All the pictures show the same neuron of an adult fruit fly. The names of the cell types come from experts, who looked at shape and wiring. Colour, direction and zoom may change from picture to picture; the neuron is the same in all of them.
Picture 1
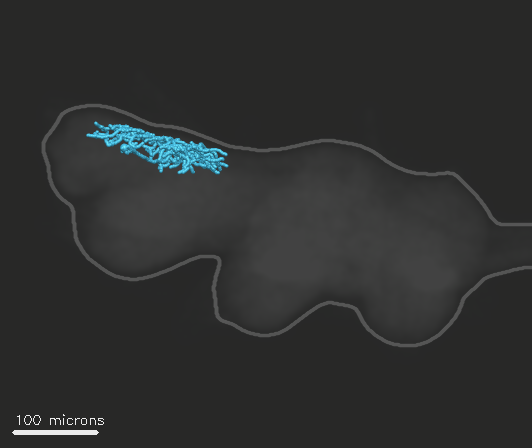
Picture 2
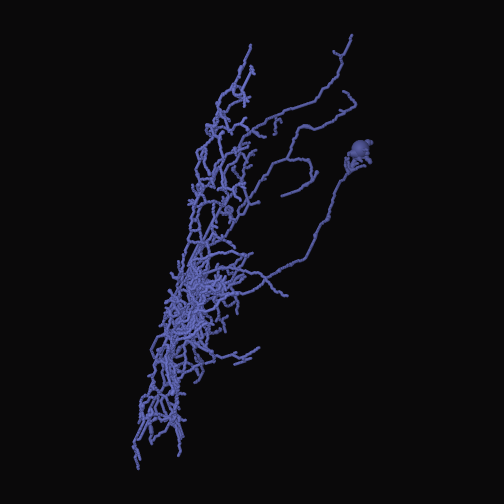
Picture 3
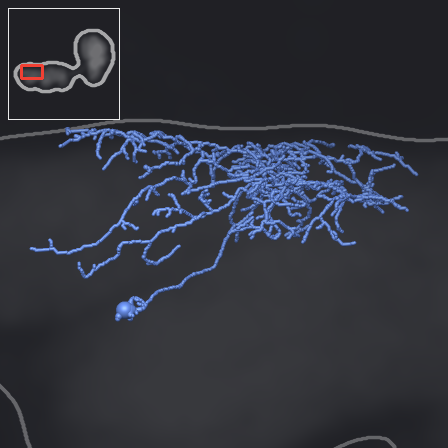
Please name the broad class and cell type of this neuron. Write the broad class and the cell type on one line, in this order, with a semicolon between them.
nerve-cord intrinsic neuron; INXXX364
